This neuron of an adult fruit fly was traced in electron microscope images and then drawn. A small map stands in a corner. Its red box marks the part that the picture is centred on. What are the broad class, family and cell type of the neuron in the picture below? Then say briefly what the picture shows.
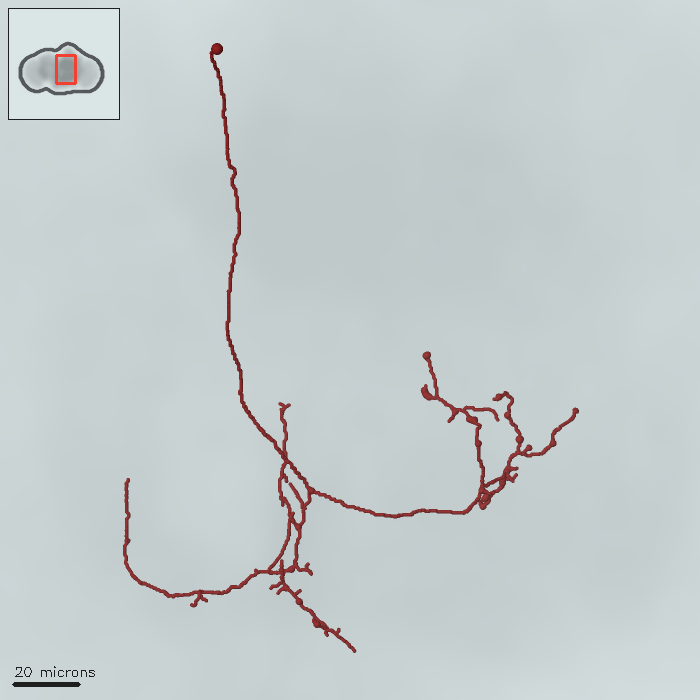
This is a central-brain intrinsic neuron. The family is hemilineage DM1_antero_ventral. It is of cell type WED103. From top to bottom in the picture it spans about 190 microns. As drawn here it is taller than it is wide.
